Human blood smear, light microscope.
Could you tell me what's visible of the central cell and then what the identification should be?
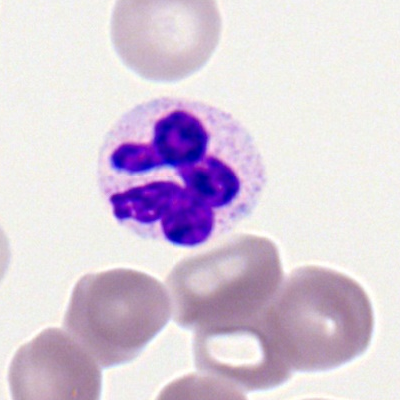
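Outline round, smooth. Chromatin dense, dark purple, coarsely clumped. Cytoplasm plentiful, pale pink, with many fine faint lilac granules. Segmented neutrophil.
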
